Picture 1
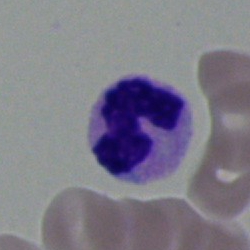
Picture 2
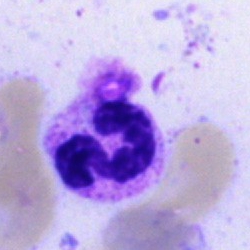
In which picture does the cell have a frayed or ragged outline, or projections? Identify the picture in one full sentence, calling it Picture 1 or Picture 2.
Picture 2 is where the cell's outline is rough.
